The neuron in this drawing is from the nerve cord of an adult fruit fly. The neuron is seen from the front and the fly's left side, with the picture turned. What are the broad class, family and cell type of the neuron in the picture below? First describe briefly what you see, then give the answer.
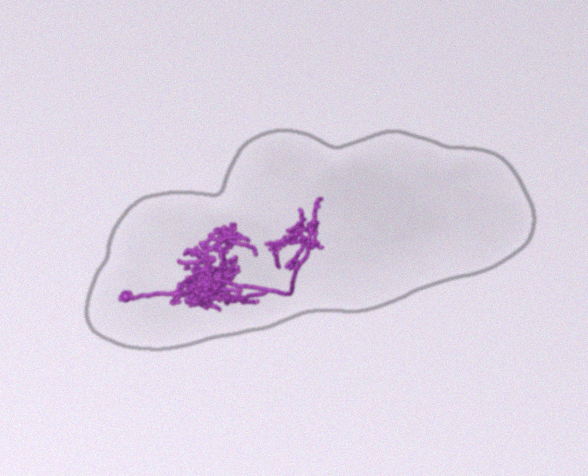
In this view it is wider than it is tall. This is a nerve-cord intrinsic neuron. Its family is hemilineage 03A. It is of cell type IN03A011.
